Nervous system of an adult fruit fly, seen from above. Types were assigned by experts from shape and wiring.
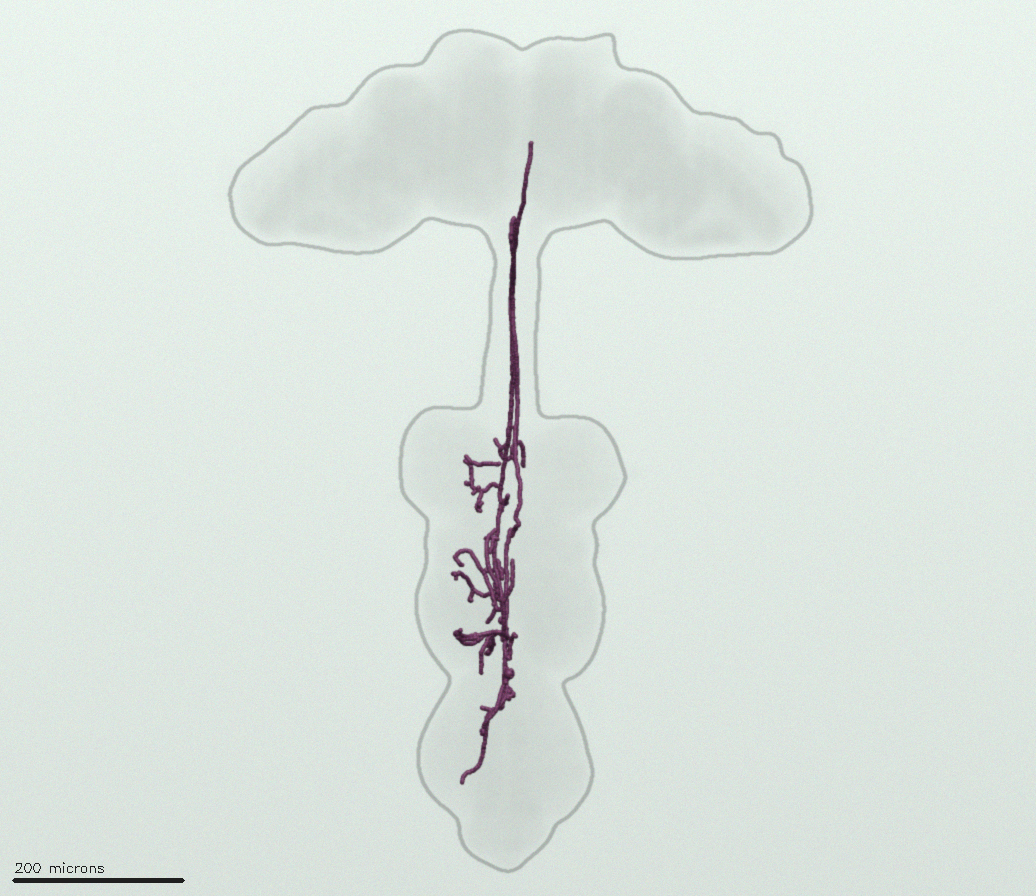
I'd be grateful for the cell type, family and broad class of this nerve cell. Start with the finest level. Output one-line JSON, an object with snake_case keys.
{"cell_type": "AN09A005", "family": "hemilineage 09A", "broad_class": "ascending neuron"}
